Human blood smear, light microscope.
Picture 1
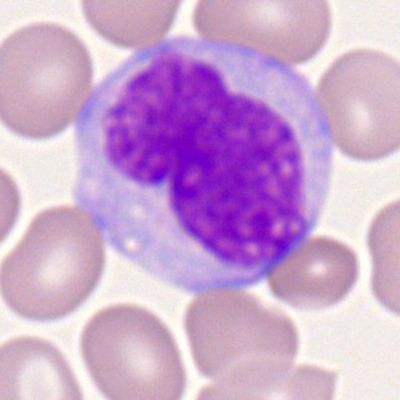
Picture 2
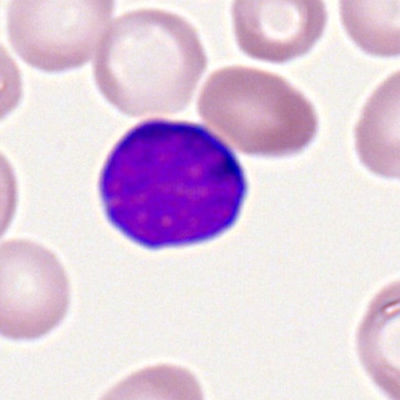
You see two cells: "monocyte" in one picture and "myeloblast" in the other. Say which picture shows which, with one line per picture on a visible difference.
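Picture 1 shows a monocyte: A few small clear vacuoles lie in the cytoplasm at the lower left.
Picture 2 shows a myeloblast: No vacuoles are visible in the cell.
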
